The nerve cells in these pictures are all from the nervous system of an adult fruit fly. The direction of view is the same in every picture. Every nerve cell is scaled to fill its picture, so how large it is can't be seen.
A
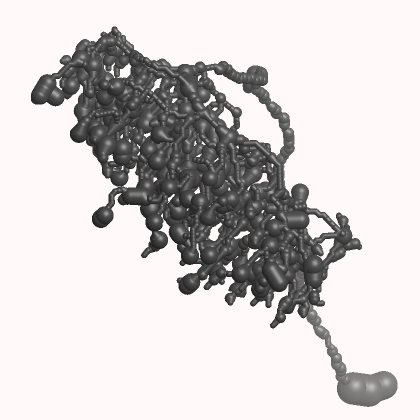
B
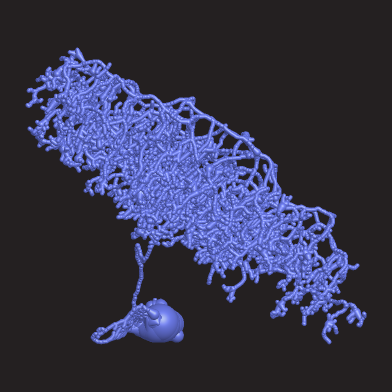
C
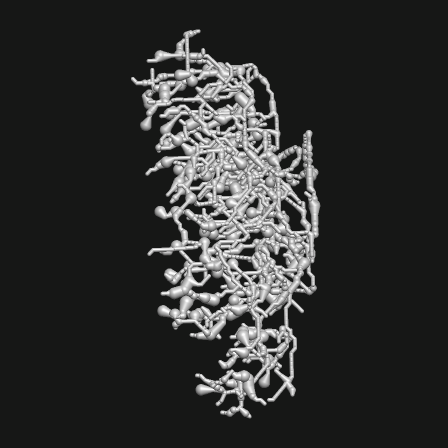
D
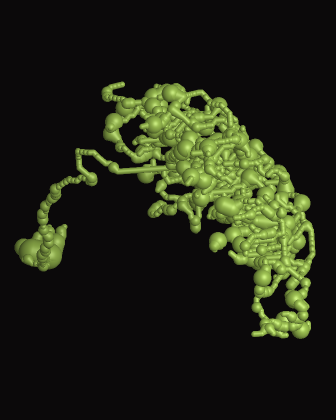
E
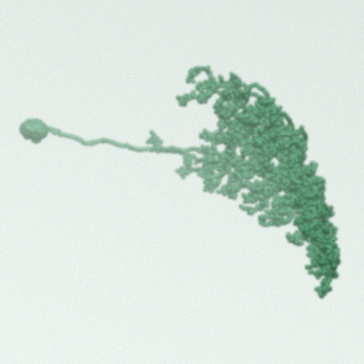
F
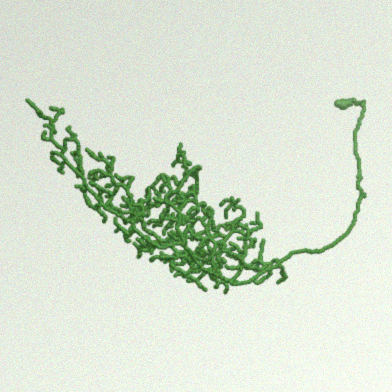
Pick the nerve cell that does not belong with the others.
D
